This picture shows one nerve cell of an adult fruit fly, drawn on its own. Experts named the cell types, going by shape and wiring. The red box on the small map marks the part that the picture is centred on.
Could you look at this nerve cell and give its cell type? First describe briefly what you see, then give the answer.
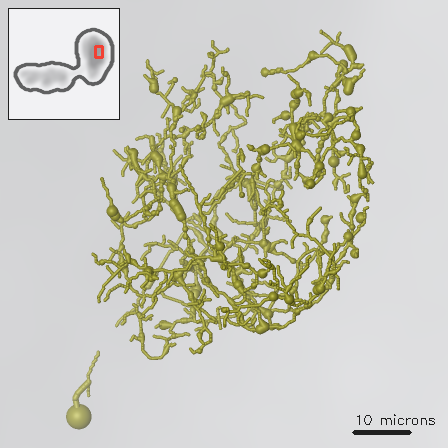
Its cell body lies at the lower left of the picture. From top to bottom in the picture it spans about 70 microns. More than a hundred branch ends can be seen. Its broad class is central-brain intrinsic neuron. The cell type is CB1955.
